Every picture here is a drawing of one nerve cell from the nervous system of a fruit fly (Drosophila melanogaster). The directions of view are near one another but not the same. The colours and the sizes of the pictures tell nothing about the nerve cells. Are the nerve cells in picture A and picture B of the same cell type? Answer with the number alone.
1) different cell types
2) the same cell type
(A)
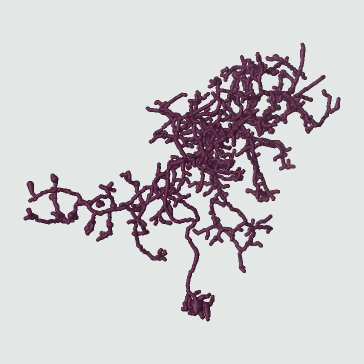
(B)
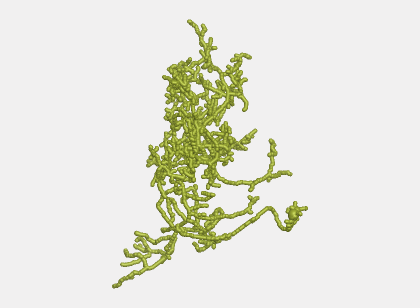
2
